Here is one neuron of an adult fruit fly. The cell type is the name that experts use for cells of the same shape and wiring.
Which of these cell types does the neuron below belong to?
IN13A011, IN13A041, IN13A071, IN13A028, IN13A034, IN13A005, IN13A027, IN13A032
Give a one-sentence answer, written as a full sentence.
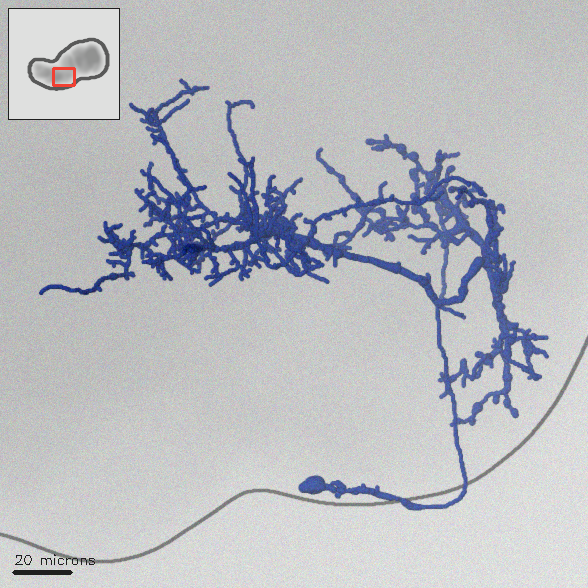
This neuron is categorized as cell type IN13A011.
